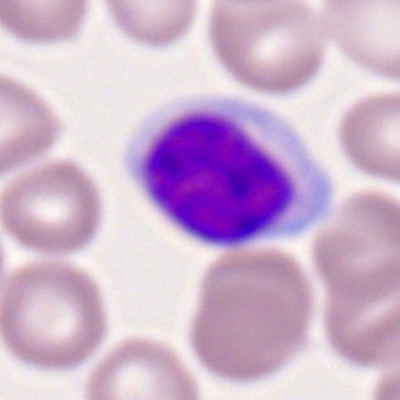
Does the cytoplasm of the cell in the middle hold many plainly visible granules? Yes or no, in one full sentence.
No, the cytoplasm of the cell shows no visible granules.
